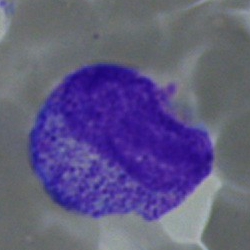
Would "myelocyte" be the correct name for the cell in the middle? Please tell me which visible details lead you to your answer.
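The cell is roughly round with a slightly uneven edge, and a small knob projects from its upper right edge. Its nucleus occupies the upper and right part of the cell, stains a dense, dark purple and shows no nucleolus.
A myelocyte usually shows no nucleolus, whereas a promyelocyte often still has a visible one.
The absent nucleolus therefore agrees with myelocyte and counts against promyelocyte. The outline, the knob and the dense staining of the nucleus are simply as seen. The name myelocyte fits this cell.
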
